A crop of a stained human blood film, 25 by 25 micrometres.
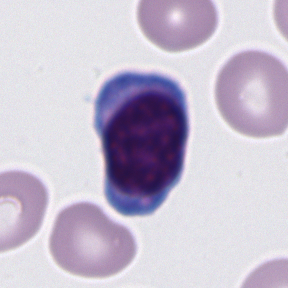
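Normoblast, central cell of a stained peripheral blood smear. Cell about 13 by 9 micrometres; oval nucleus about 10 by 7 micrometres, filling about 60% of cell area. Nucleus off-centre to the right, reaching the cell edge there. Chromatin dark purple, coarsely clumped. Cytoplasm blue, deeper toward the outer edge than beside the nucleus.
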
